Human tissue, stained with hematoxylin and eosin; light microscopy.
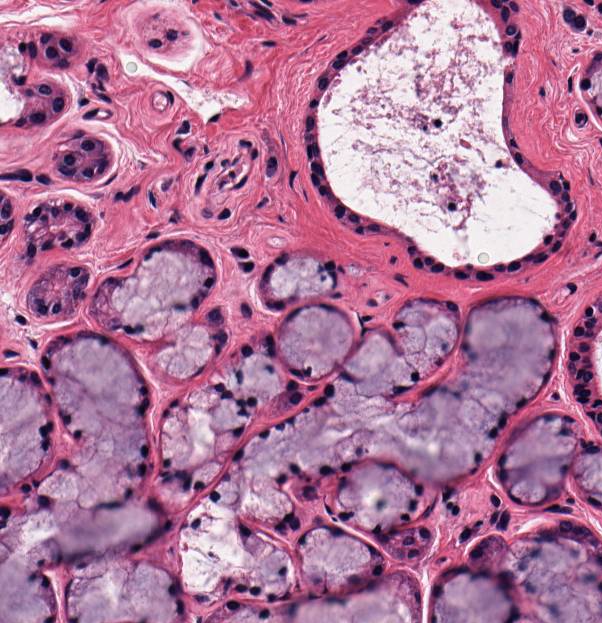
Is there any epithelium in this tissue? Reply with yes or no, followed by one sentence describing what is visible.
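Yes. Closely packed mucous acini fill the lower two-thirds of the field, while ducts and smaller darker units lie in the upper part.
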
